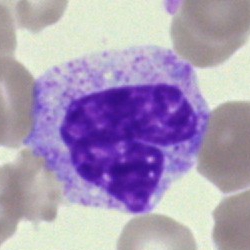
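Band neutrophil: looking at the cell in the middle, I see a folded nucleus with a cleft entering it from the right side. Its chromatin stains dark purple, broken by scattered lighter patches. Around it the cytoplasm is a pale lilac-grey, and fine purple granules seem to be scattered all through it.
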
